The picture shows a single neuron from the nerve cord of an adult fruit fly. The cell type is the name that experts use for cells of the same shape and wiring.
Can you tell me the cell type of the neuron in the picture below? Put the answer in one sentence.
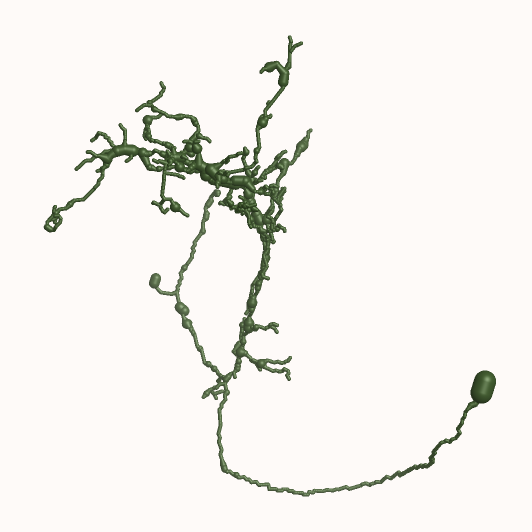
The cell type is IN14A095.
